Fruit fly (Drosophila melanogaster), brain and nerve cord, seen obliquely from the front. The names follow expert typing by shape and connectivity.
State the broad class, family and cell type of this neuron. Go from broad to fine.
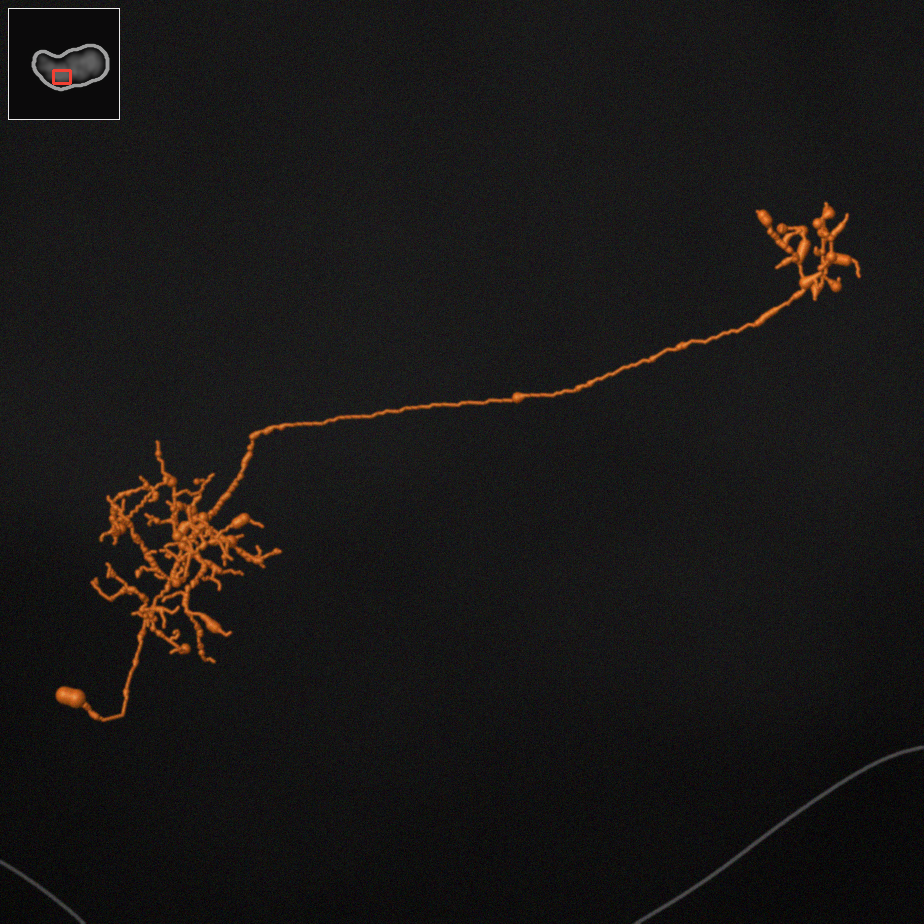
optic-lobe intrinsic neuron; Tm; Tm36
